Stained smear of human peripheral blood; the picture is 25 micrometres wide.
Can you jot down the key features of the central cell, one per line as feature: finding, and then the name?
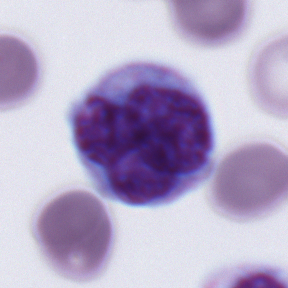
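Outline: roughly round, with a smooth edge
Cell size: about 13 micrometres across
Nucleus size: about 11 micrometres across
Nuclear share: about 70% of the cell's area
Cytoplasm: a pale greyish-blue rim, widest along the top
Granules: none distinct in the cytoplasm
Vacuoles: none seen in the cytoplasm
Name: monocyte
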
